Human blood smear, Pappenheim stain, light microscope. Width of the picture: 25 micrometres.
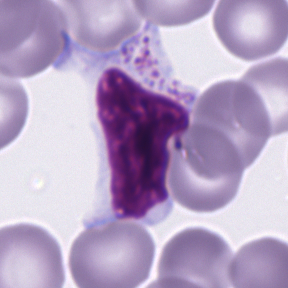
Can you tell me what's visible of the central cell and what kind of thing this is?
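First, the nucleus: a single unlobed mass, taller than it is wide, with no nucleolus visible. Second, the cytoplasm: its rim is wider on the left of the nucleus than on the right. Third, granules: a cluster of small reddish-purple ones sits in the cytoplasm above the nucleus. This is a large granular lymphocyte.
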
